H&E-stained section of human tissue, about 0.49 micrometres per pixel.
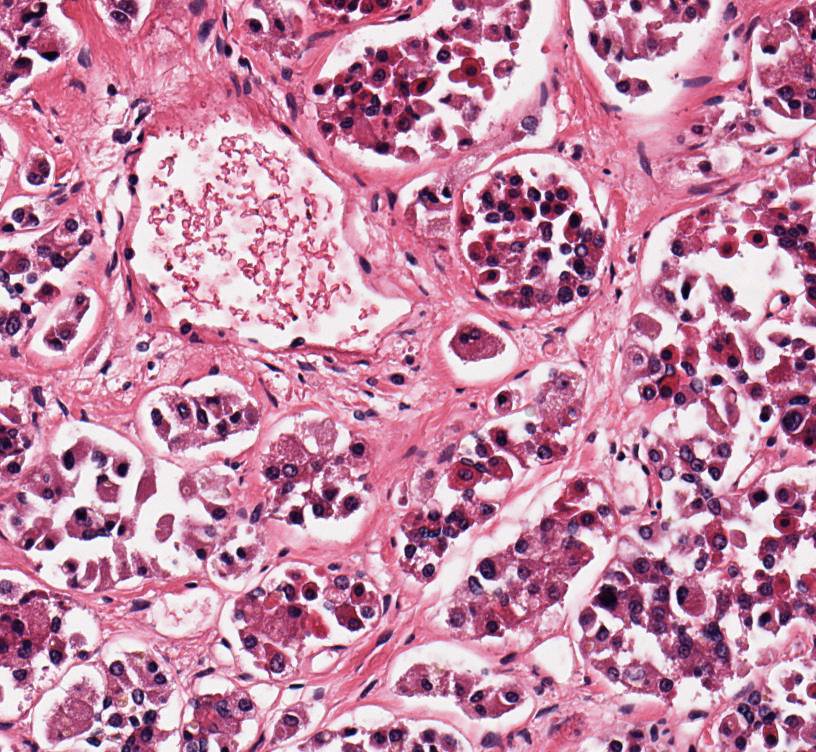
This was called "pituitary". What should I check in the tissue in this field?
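The section is of pituitary.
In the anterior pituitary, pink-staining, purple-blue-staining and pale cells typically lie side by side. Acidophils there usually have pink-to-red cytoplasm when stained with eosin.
Consistent with this, some nest cells have deeply red eosinophilic cytoplasm, while their neighbours have paler pink cytoplasm. The nest cells have mostly round, darkly stained nuclei and are loosely arranged, with clear spaces between many of them. The septa between the nests are pink collagenous bands containing scattered spindle-shaped nuclei.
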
